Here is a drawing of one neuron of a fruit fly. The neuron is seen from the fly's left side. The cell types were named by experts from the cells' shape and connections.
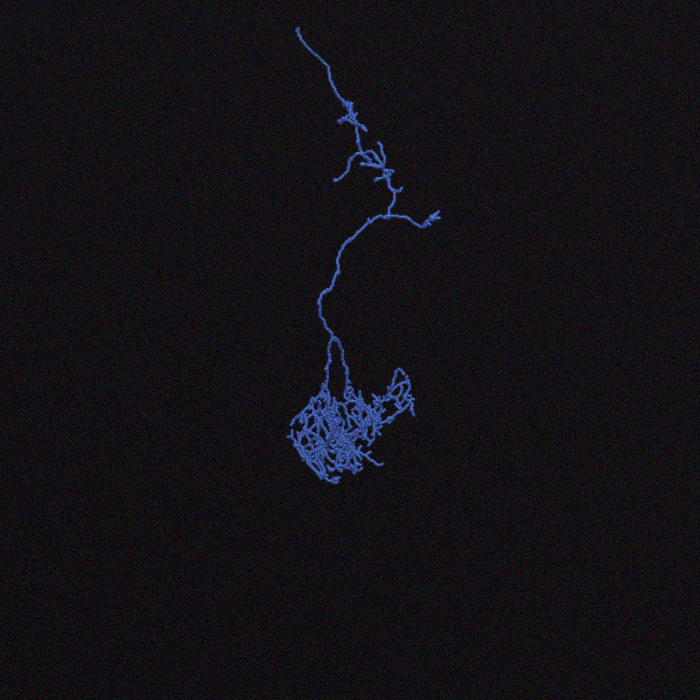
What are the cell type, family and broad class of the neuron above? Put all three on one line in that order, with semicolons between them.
LoVP61; hemilineage VPNp&v1_ventral; visual projection neuron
